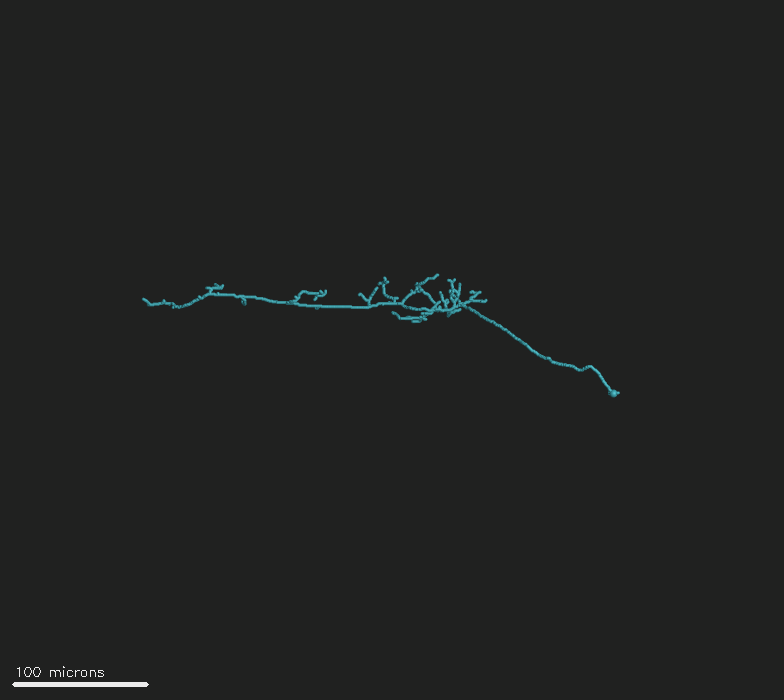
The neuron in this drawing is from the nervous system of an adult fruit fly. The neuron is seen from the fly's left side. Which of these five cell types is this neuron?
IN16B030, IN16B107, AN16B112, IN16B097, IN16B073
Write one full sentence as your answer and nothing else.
The neuron here falls under cell type IN16B107.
